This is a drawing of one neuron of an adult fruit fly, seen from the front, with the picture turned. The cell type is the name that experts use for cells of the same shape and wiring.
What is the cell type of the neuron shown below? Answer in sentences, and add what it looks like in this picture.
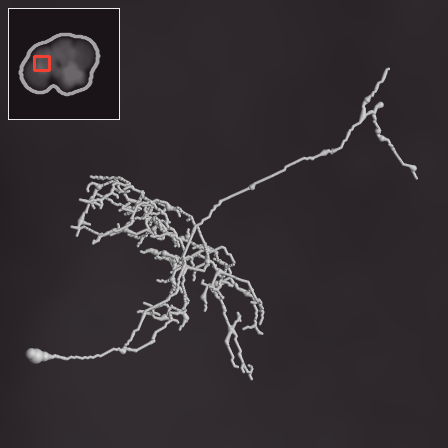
Its cell type is LC20a. Its broad class is visual projection neuron. The cell body can be seen at the lower left of the picture. Dozens of branch ends can be seen.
